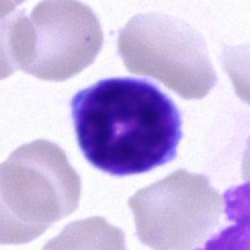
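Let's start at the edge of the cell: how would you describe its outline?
It is roughly round, with a slightly uneven edge.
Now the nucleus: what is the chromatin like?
Dark purple and densely clumped, with a single small paler spot near the centre of the nucleus.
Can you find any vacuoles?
None are seen in the cell.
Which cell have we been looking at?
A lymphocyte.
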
